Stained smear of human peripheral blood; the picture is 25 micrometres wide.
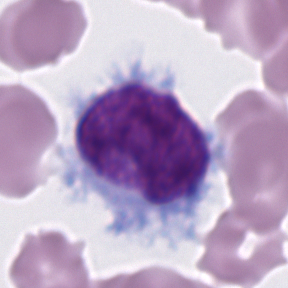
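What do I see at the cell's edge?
Fine hair-like projections extend from the cytoplasm all around it.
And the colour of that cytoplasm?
Pale blue.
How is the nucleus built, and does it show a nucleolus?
It is a single mass without separate lobes, and no nucleolus is visible.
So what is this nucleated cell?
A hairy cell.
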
